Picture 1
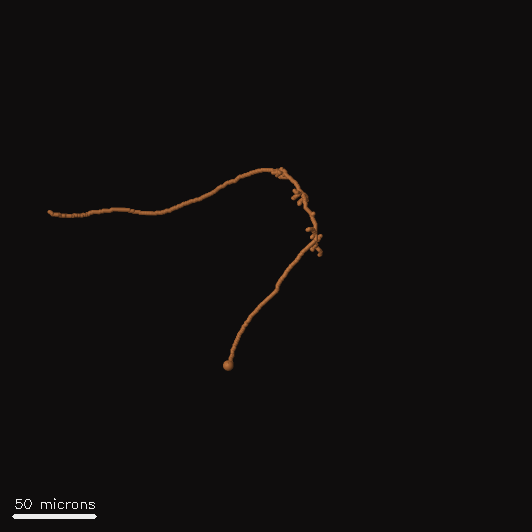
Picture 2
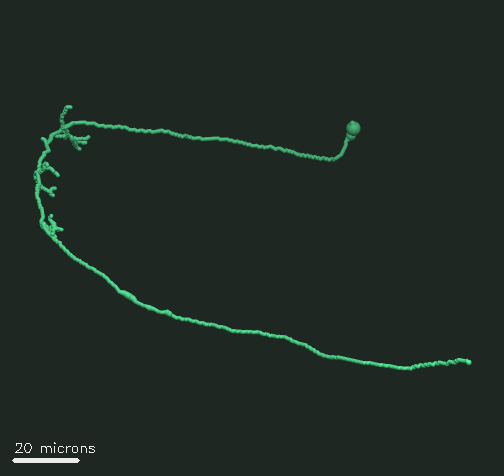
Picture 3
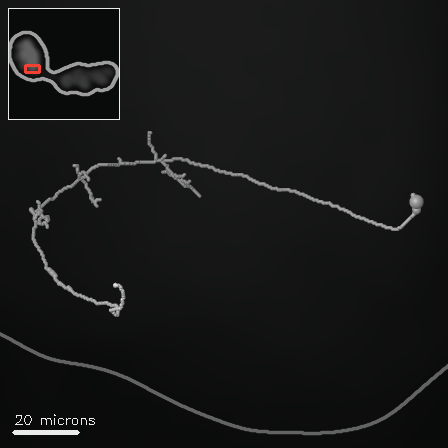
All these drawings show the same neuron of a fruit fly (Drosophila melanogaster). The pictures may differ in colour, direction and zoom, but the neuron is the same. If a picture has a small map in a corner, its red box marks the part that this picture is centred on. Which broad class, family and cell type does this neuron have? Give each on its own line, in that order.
optic-lobe intrinsic neuron
C
C2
